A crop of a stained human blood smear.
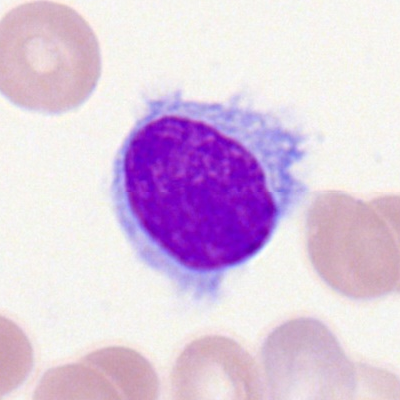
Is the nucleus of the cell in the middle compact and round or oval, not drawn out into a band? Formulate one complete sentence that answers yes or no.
Yes, it is a compact round or oval mass that the nucleus forms.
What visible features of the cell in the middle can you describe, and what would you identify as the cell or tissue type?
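Border: ragged, with many fine hair-like projections, most marked along the upper right edge. Cytoplasm: pale blue. Granules: none visible in the cytoplasm. Name: lymphocyte.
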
